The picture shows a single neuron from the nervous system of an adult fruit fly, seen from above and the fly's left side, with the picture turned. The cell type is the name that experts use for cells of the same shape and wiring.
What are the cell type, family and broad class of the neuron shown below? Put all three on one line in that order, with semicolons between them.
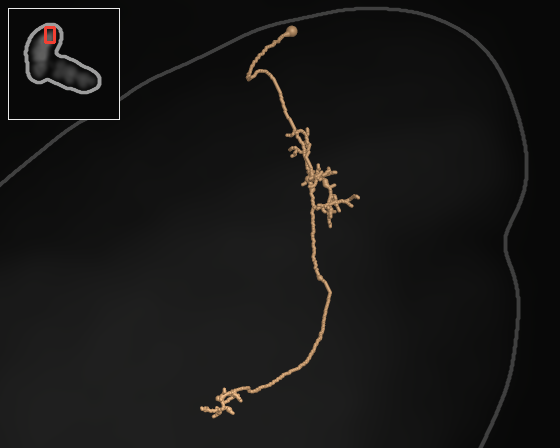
Tm29; Tm; optic-lobe intrinsic neuron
